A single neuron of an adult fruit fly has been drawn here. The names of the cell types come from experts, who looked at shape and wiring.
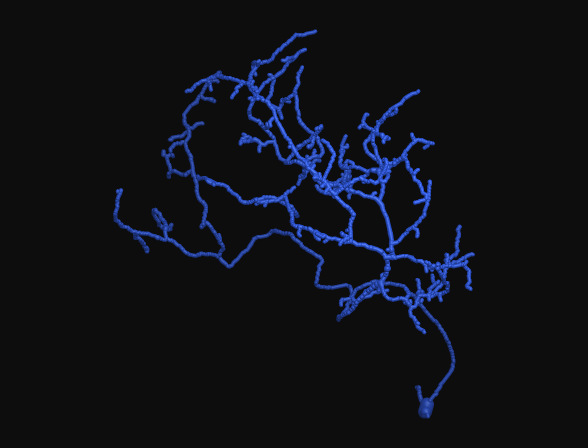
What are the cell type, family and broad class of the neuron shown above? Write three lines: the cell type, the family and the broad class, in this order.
IN08B035
hemilineage 08B
nerve-cord intrinsic neuron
